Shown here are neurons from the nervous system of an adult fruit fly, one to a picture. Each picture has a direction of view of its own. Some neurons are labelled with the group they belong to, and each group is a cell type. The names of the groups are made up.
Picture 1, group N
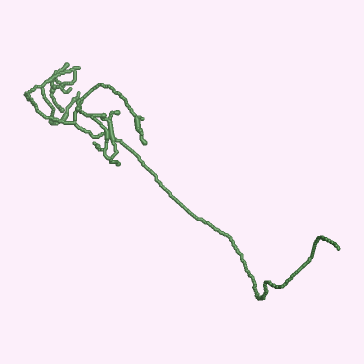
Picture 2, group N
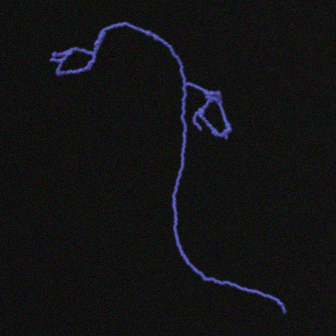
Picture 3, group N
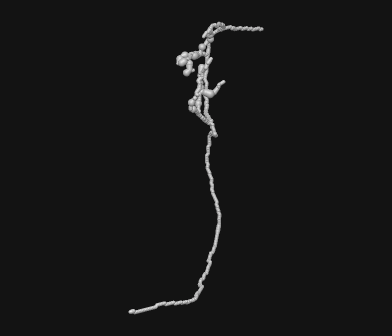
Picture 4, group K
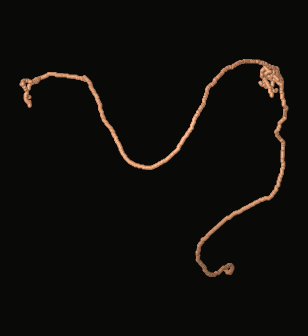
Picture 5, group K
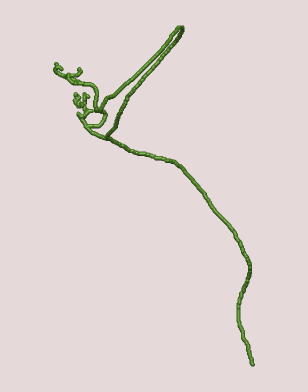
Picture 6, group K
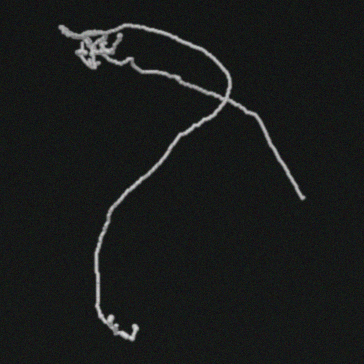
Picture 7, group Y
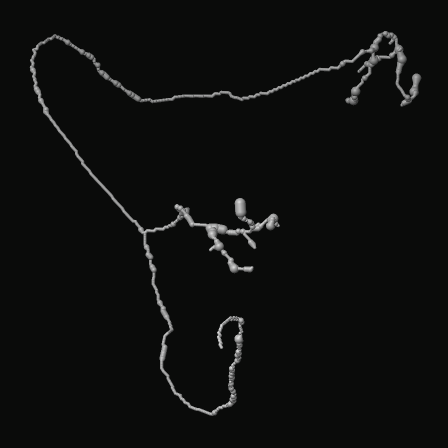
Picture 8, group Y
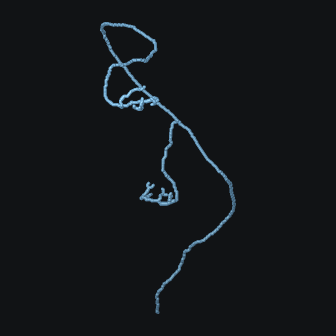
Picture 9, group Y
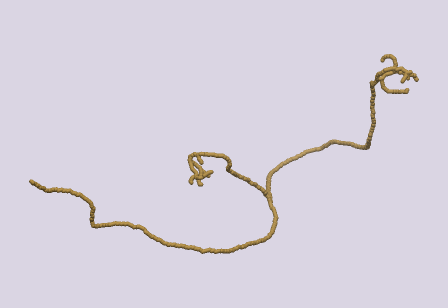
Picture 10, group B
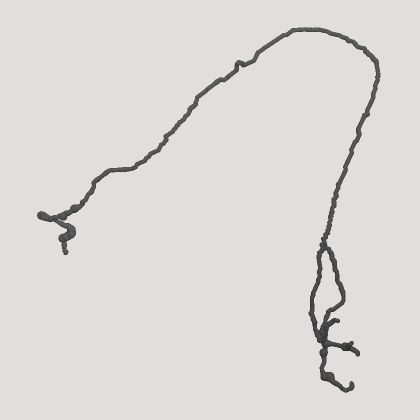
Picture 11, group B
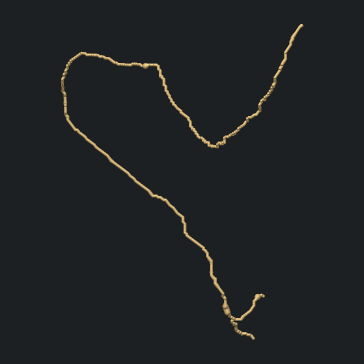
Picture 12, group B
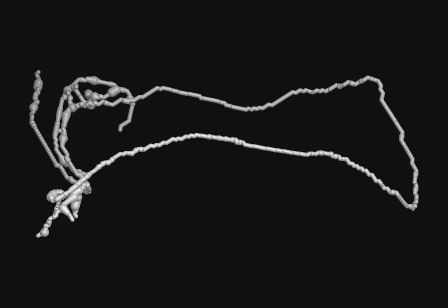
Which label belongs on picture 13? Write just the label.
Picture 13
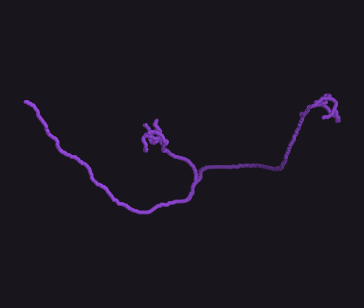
group Y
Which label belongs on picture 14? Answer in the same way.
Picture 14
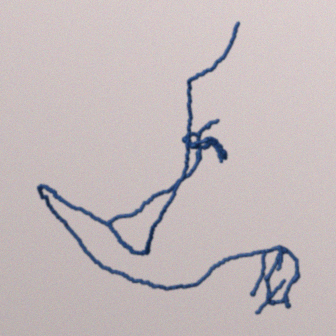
group Y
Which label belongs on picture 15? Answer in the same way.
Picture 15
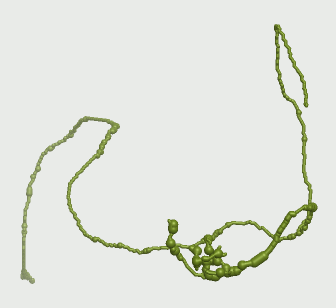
group K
